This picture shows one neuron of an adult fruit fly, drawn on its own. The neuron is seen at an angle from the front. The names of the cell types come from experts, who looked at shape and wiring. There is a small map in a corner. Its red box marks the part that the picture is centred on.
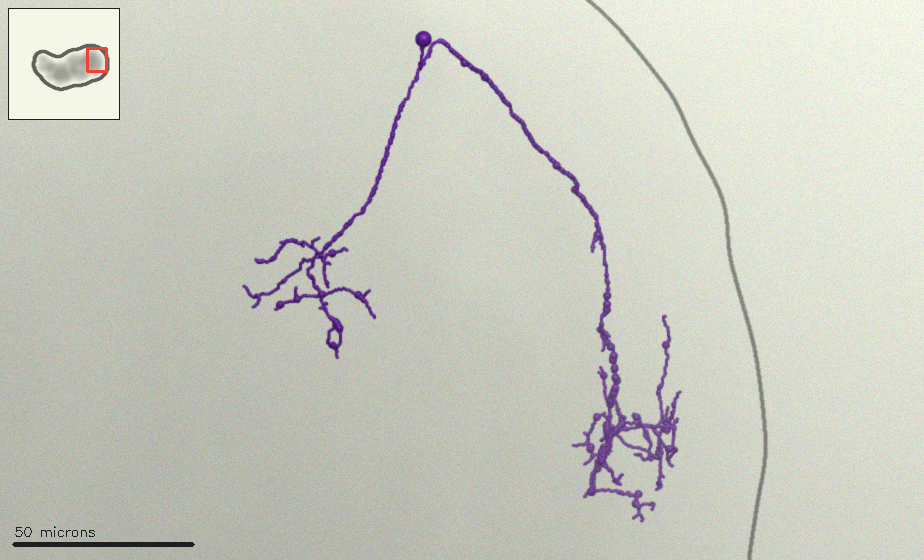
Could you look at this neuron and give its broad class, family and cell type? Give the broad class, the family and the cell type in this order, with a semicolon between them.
optic-lobe intrinsic neuron; MeLo; MeLo3b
